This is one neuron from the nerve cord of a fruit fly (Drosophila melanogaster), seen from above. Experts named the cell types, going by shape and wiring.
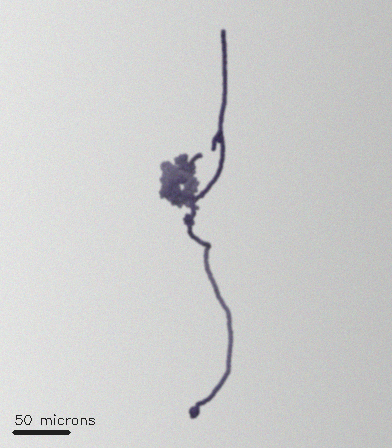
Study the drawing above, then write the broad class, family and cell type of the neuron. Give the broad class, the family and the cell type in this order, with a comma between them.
ascending neuron, hemilineage 05B, AN05B044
